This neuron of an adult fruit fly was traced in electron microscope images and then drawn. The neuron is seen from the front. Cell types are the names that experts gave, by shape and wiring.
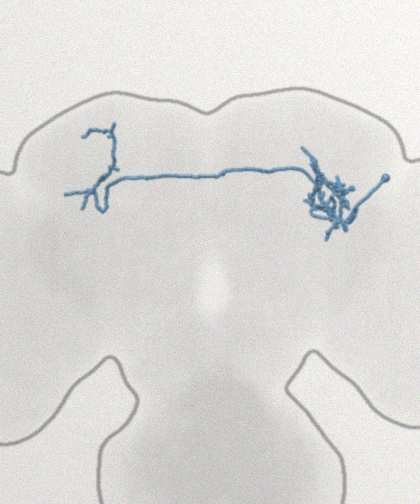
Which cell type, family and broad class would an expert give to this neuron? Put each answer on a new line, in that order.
PLP156
hemilineage VPNp&v1_posterior
central-brain intrinsic neuron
